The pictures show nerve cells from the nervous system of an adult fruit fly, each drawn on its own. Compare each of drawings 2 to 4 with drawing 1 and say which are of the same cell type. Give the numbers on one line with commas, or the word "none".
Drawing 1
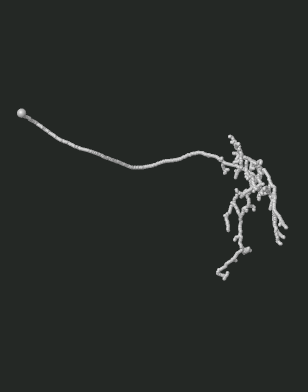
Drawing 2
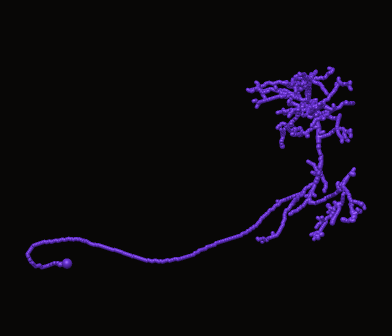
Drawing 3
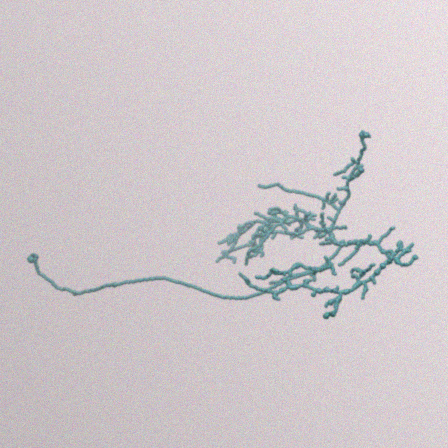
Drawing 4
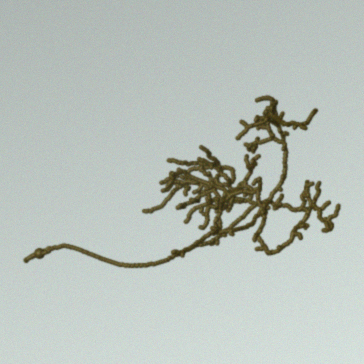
2, 4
